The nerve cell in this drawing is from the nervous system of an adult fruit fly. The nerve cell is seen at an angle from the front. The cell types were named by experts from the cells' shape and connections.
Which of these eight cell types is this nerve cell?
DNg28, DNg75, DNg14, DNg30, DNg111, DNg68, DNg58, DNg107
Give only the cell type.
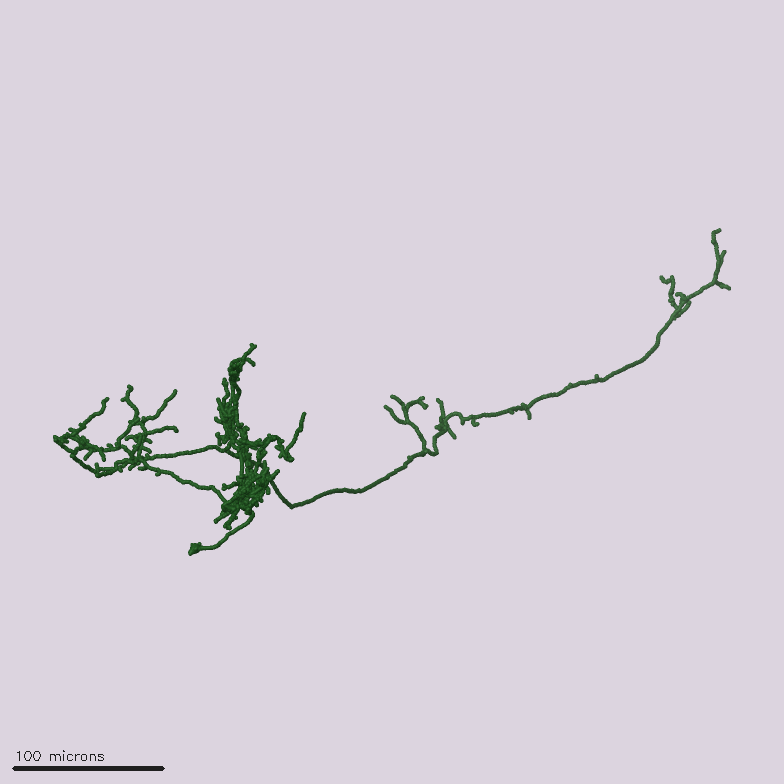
DNg107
